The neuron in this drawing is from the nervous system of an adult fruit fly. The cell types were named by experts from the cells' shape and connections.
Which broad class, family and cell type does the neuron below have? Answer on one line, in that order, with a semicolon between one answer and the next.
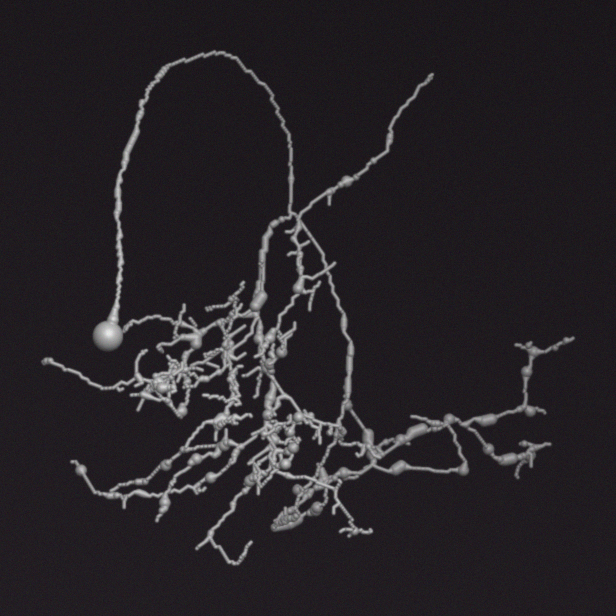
central-brain intrinsic neuron; hemilineage VLPp&l1_anterior; LHPV2e1_a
